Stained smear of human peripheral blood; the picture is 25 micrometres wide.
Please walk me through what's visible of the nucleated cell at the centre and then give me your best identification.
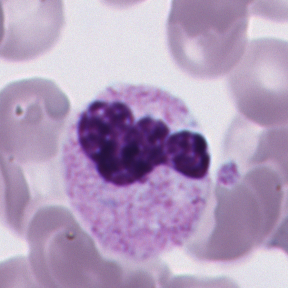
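See how the outline is roughly round and smooth? The lobed nucleus sits across the upper half, with no nucleoli showing. Fine pink-violet granules fill the cytoplasm evenly. It's a segmented neutrophil.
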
